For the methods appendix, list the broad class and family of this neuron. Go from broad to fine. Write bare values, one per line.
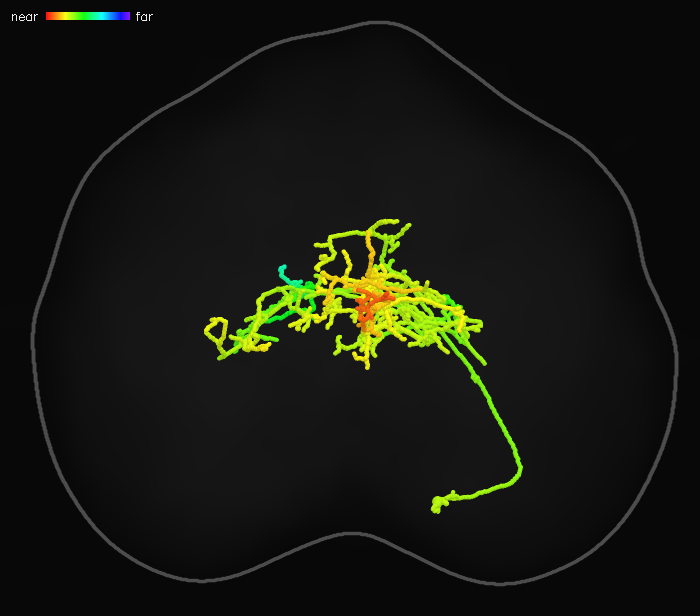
nerve-cord intrinsic neuron
hemilineage 07B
